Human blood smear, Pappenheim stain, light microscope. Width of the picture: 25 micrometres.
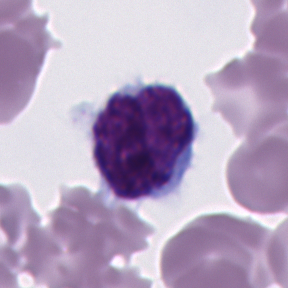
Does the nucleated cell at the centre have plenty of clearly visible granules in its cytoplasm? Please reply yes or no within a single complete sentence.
No, no granules can be seen in the cytoplasm of this cell.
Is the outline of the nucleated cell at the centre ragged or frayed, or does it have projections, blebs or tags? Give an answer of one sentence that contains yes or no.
Yes, this cell has a rough edge that is ragged or bears projections, blebs or tags.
